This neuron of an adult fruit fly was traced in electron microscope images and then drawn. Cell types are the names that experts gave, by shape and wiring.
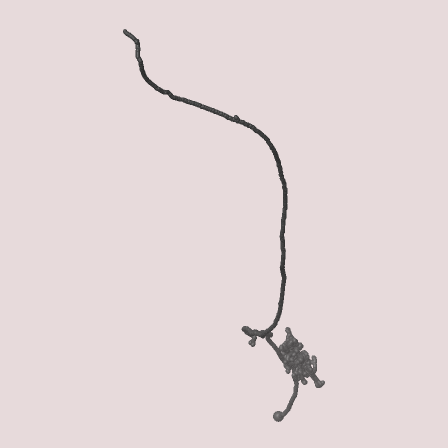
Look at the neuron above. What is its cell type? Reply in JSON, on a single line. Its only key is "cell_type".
{"cell_type": "AN10B034"}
